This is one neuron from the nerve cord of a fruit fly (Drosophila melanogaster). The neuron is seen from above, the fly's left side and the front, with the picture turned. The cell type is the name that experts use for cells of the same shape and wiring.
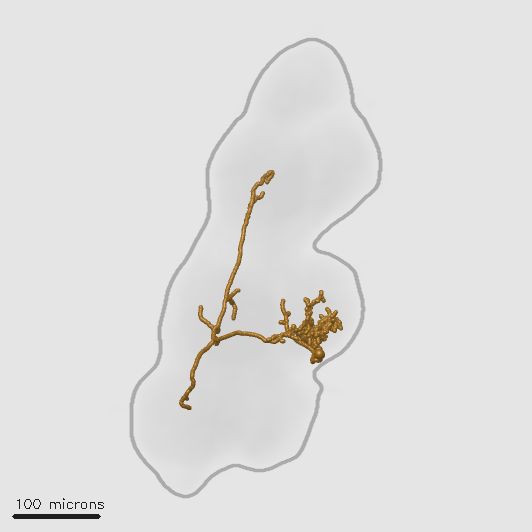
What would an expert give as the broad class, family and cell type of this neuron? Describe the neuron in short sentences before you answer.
By the scale bar it is about 300 microns tall in this view. In this view it is taller than it is wide. Its broad class is nerve-cord intrinsic neuron. Its family is hemilineage 08B. It is of cell type IN08B054.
